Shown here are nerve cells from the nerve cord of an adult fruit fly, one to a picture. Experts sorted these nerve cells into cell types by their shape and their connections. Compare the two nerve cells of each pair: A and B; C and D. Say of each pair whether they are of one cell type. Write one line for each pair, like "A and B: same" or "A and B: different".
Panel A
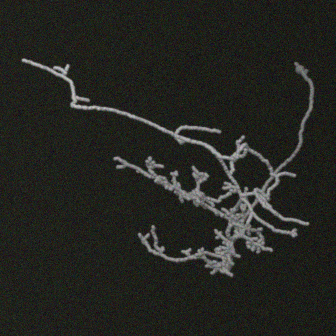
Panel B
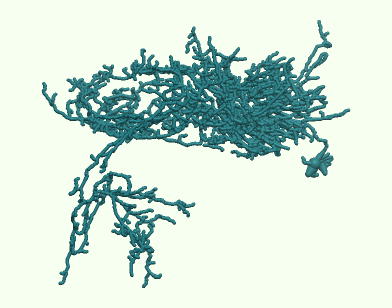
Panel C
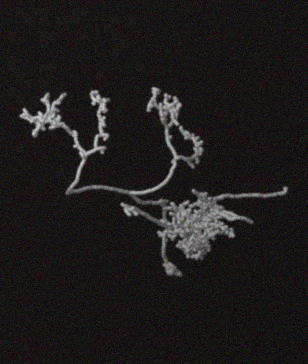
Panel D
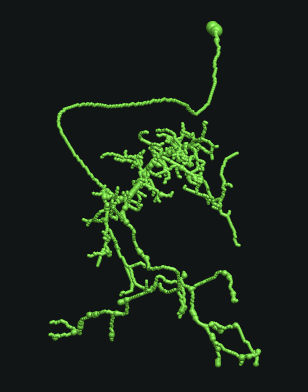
A and B: different
C and D: different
